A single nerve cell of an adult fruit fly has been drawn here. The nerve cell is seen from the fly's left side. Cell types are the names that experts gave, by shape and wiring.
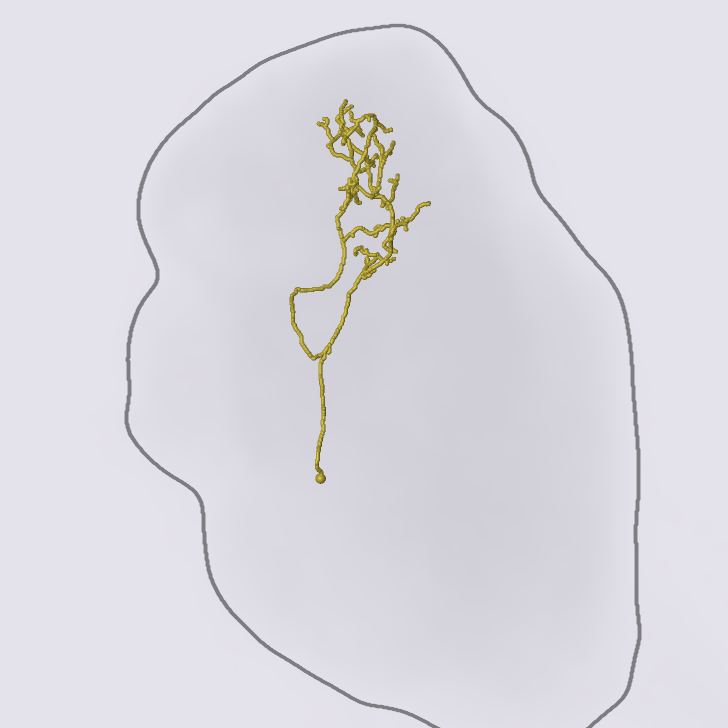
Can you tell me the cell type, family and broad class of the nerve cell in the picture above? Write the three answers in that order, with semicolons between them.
CB2522; hemilineage VLPl&p2_lateral; central-brain intrinsic neuron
